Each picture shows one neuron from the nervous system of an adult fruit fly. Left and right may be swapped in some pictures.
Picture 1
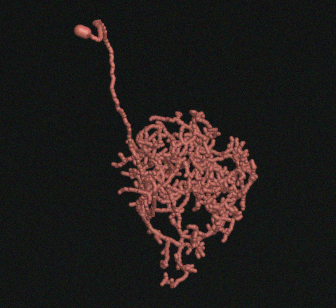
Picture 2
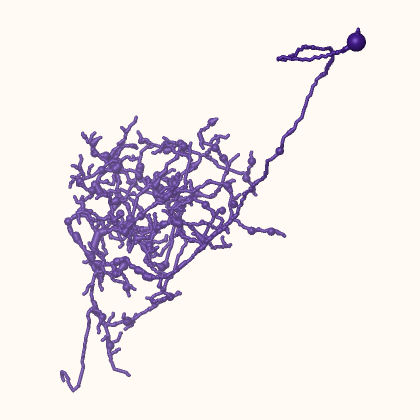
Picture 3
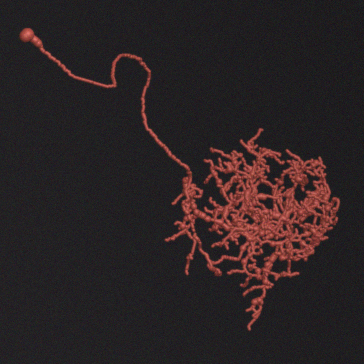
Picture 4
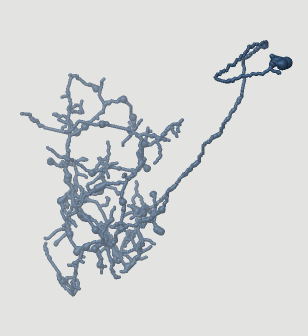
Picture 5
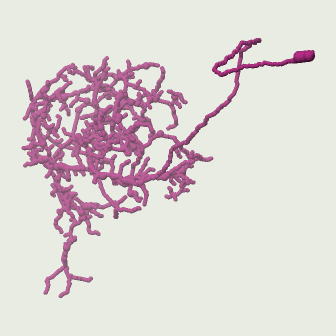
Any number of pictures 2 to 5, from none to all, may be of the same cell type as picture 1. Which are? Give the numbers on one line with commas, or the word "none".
2, 3, 5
